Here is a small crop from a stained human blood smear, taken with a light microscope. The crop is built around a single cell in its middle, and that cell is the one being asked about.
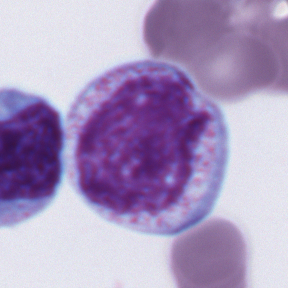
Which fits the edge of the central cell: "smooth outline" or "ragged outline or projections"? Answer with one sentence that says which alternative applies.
The cell is bounded by a smooth edge without blebs or tags.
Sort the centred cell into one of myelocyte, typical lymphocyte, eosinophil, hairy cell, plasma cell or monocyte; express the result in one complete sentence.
The center cell of this crop is a myelocyte.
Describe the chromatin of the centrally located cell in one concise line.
The chromatin is fine, with no coarse clumping anywhere.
